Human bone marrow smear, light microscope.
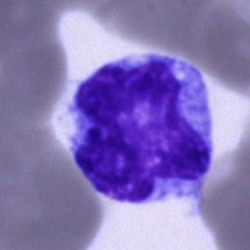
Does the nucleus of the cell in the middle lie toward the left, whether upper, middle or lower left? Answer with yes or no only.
Yes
